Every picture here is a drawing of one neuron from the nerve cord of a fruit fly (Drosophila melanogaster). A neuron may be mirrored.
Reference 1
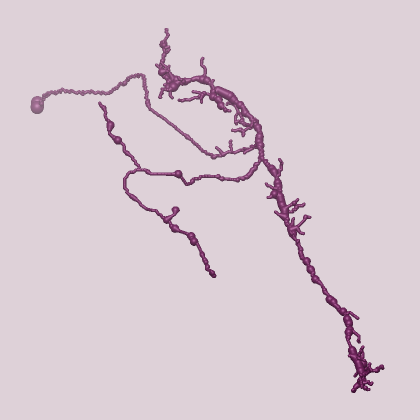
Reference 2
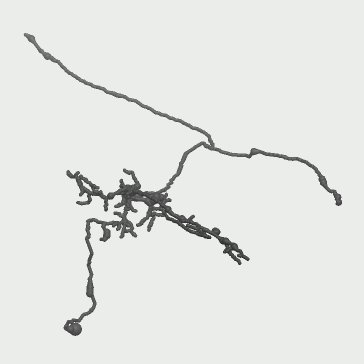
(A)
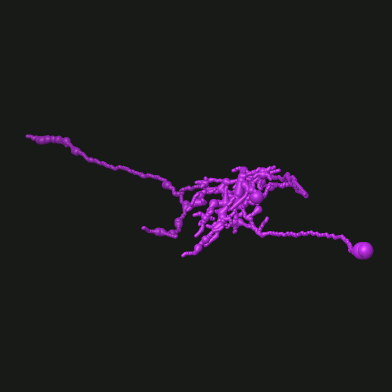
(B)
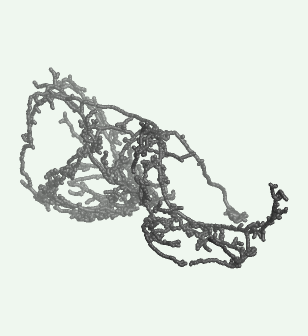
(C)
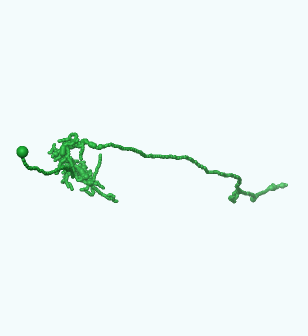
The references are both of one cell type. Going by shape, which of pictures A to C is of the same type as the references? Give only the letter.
C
